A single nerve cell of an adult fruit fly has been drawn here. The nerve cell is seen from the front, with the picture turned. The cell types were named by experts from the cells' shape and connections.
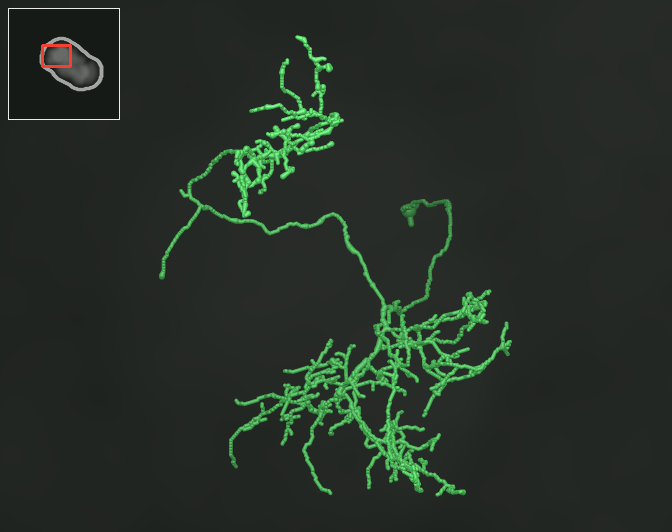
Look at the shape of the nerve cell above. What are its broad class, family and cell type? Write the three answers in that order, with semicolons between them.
nerve-cord intrinsic neuron; hemilineage 07B; IN07B039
